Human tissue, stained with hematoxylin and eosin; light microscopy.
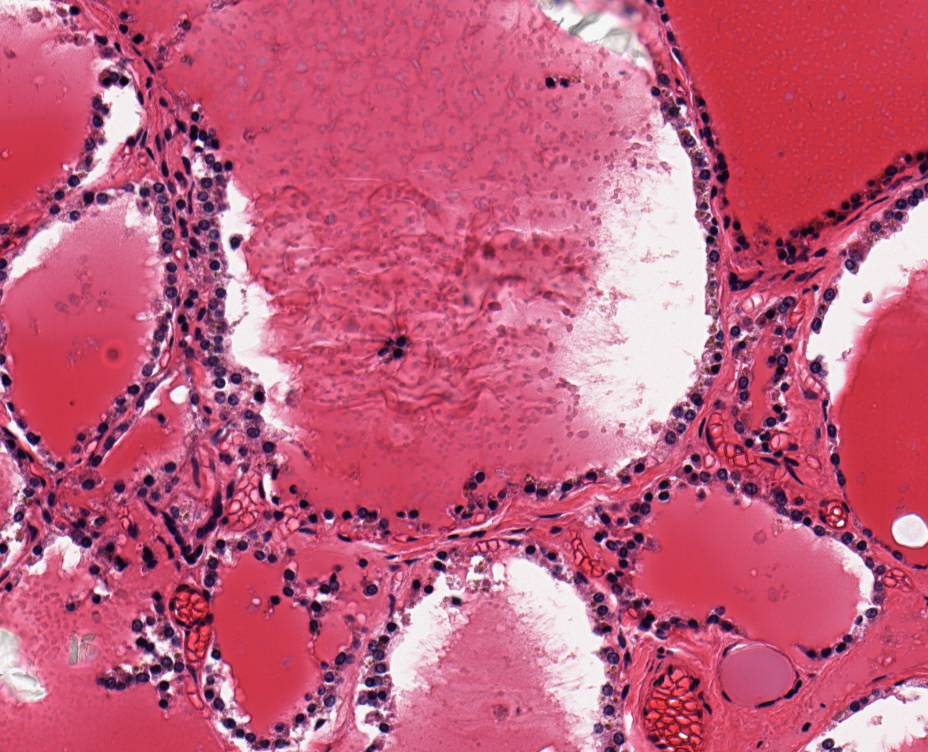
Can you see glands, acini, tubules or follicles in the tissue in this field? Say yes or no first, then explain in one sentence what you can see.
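Yes. The field is made up of closely packed rounded follicles of varying size, the largest lying at the top centre.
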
